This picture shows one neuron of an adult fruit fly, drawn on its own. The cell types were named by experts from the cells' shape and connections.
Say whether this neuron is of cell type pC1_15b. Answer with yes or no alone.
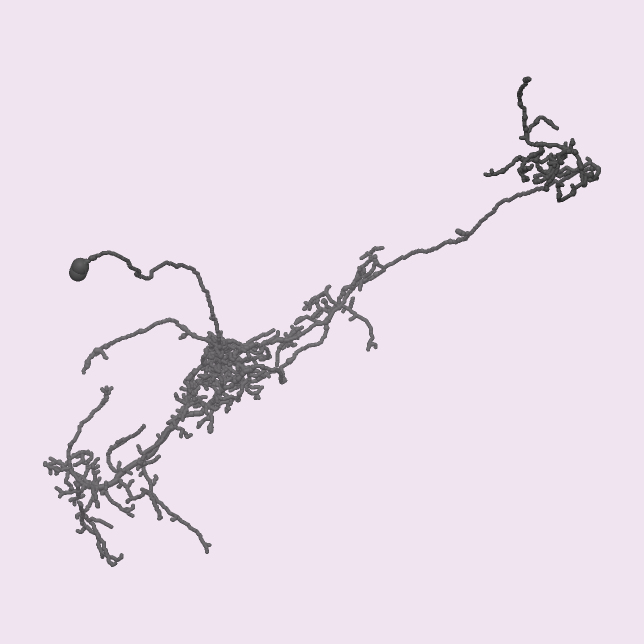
no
